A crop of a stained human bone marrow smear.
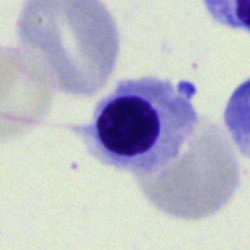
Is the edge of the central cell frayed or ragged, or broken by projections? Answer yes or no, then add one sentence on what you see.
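Yes. The outline of the cell is irregular and ragged.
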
